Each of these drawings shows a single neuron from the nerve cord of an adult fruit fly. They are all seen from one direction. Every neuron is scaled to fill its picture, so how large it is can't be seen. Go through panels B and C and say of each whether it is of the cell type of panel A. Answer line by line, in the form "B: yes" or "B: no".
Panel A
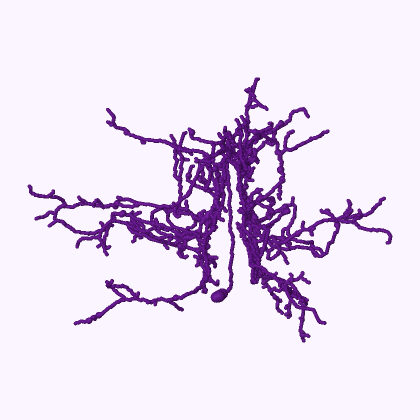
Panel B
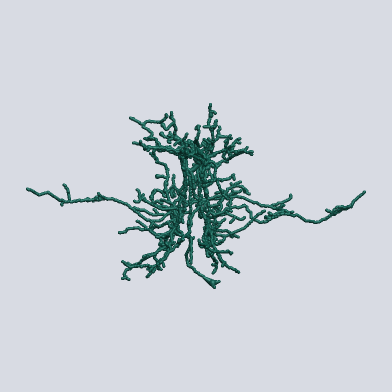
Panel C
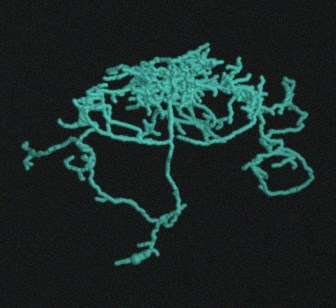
B: yes
C: no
